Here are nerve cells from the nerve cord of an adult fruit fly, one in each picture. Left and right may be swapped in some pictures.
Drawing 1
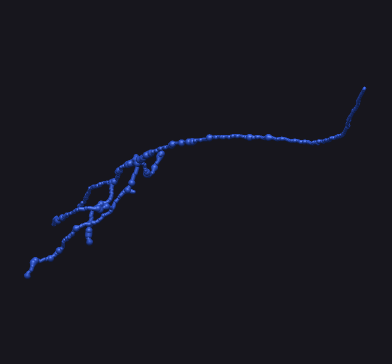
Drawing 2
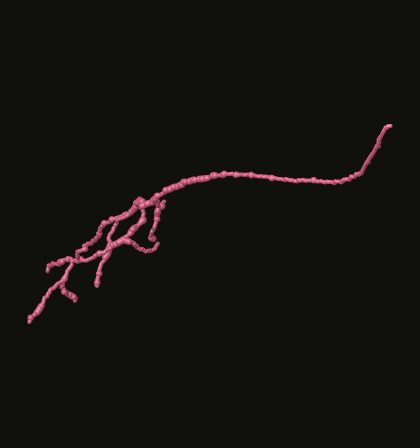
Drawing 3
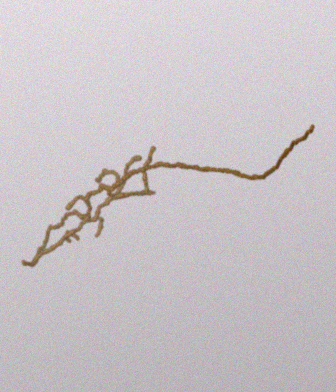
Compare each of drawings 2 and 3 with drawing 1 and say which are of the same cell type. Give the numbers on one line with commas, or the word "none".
2, 3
